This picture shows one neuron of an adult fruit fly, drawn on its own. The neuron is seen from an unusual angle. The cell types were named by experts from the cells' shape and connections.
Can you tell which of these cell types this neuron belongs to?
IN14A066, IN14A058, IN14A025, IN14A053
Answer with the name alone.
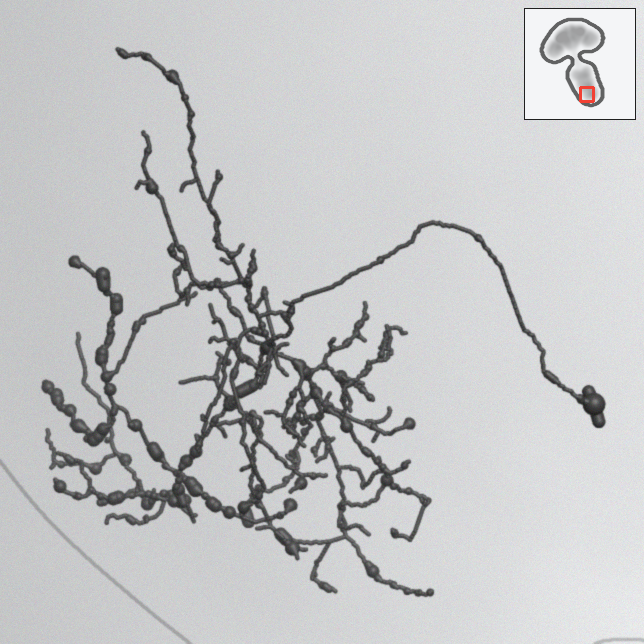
IN14A058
